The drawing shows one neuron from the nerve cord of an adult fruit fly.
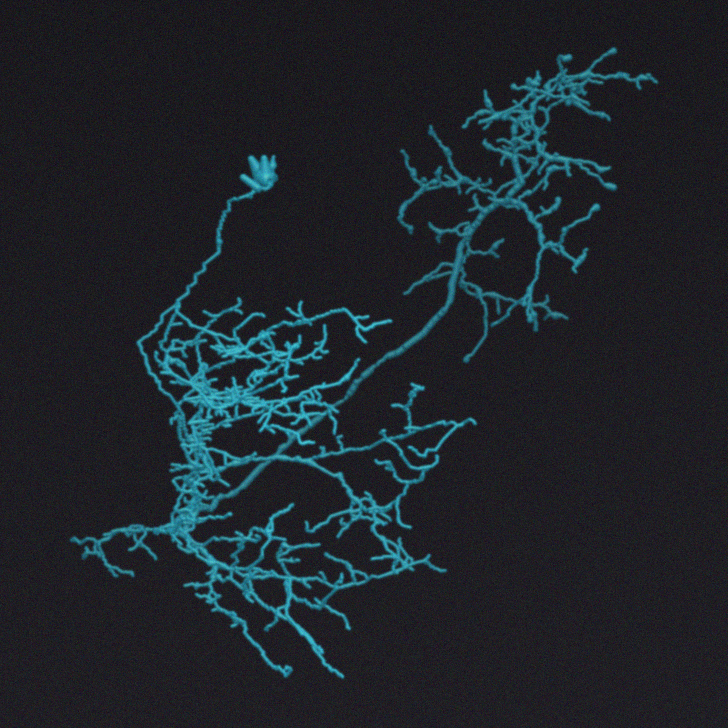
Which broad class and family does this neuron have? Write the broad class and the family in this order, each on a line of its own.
nerve-cord intrinsic neuron
hemilineage 07B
